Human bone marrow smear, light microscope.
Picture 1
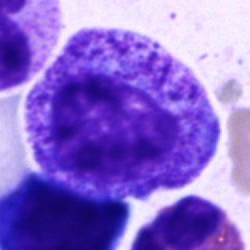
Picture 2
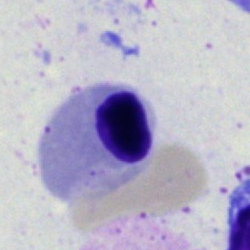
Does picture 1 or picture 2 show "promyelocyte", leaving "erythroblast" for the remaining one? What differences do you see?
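Promyelocyte in picture 1; erythroblast in picture 2. Outline: roughly round in picture 1; a smooth, rounded oval in picture 2. Granules: picture 1 cytoplasm crowded with many purple, not orange-red, granules, pale bluish-lilac between them; picture 2 cytoplasm without granules. Picture 2 nucleus: off-centre toward the upper right, chromatin dense and uniformly dark purple, no nucleoli. Also in picture 2: a pale grey non-nucleated cell overlapping the lower right edge of the erythroblast.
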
